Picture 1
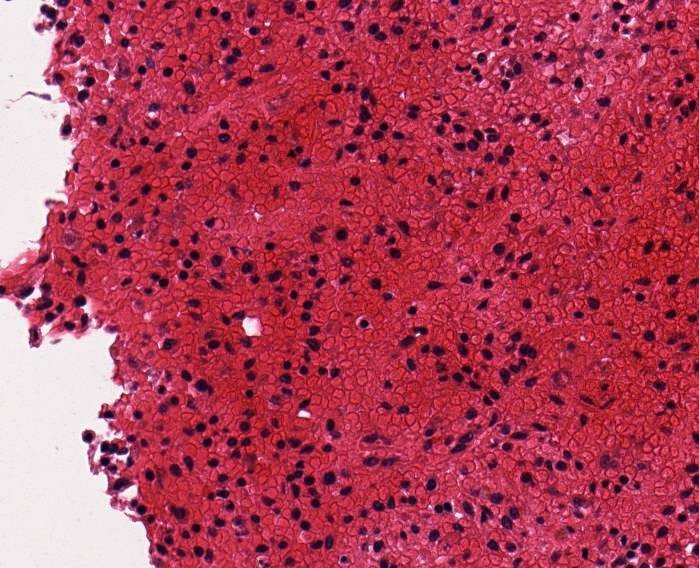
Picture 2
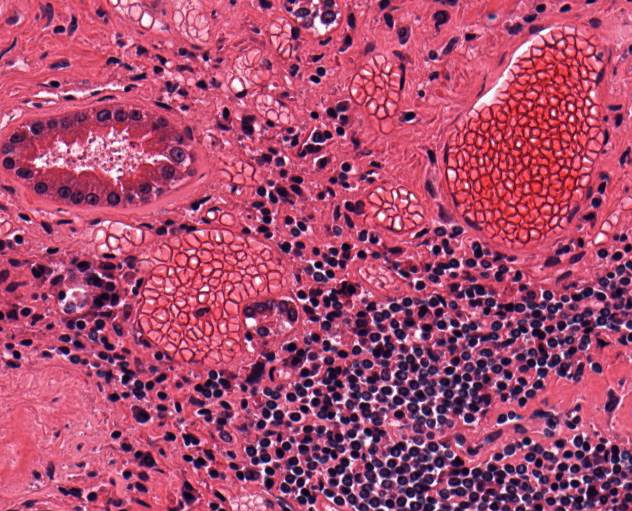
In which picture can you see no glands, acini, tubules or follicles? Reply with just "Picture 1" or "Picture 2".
Picture 1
